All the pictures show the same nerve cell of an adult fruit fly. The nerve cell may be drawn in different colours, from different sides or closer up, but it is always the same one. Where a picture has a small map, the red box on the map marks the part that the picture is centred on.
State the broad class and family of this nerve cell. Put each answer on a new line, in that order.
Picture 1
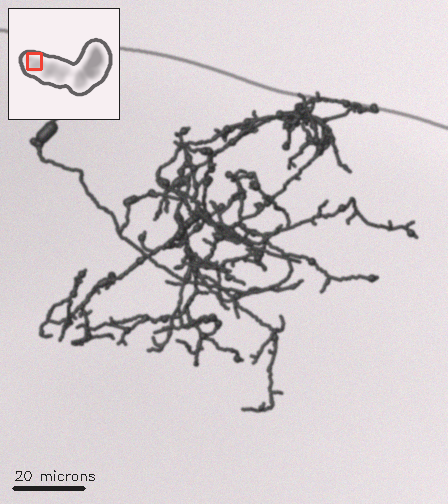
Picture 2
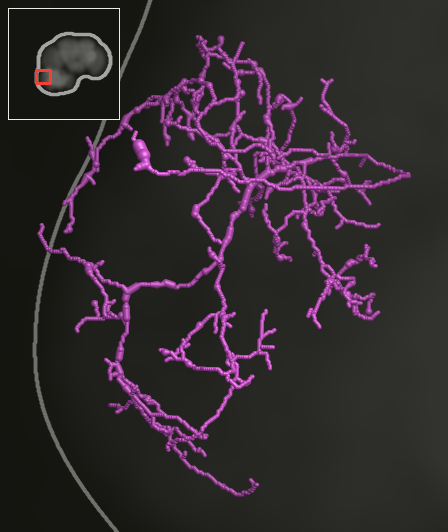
nerve-cord intrinsic neuron
hemilineage 03A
